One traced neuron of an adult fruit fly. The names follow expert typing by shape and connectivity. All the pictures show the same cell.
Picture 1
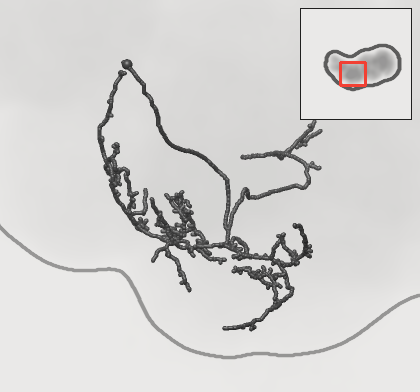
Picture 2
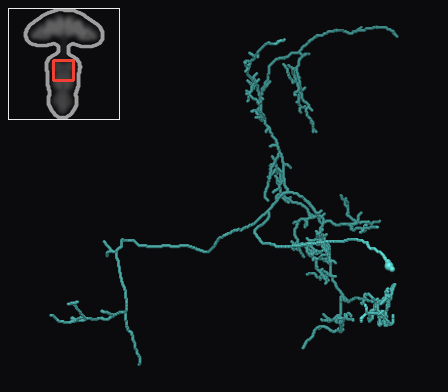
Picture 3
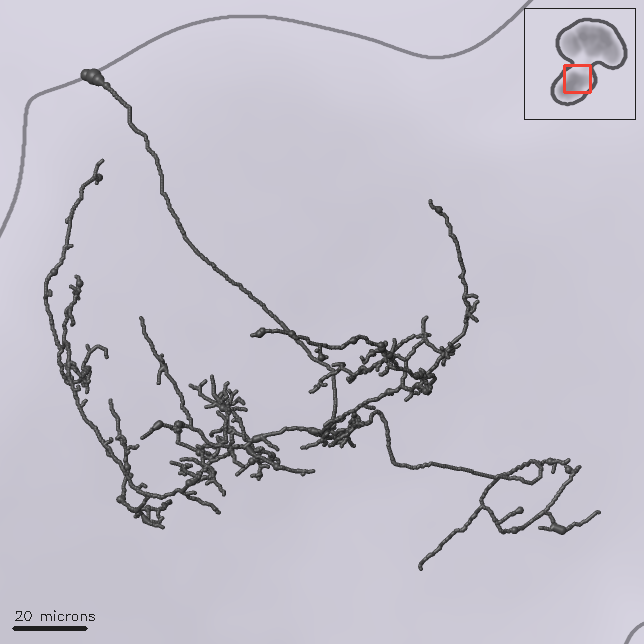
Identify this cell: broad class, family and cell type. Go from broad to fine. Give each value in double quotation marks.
"nerve-cord intrinsic neuron", "hemilineage 23B", "IN23B062"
